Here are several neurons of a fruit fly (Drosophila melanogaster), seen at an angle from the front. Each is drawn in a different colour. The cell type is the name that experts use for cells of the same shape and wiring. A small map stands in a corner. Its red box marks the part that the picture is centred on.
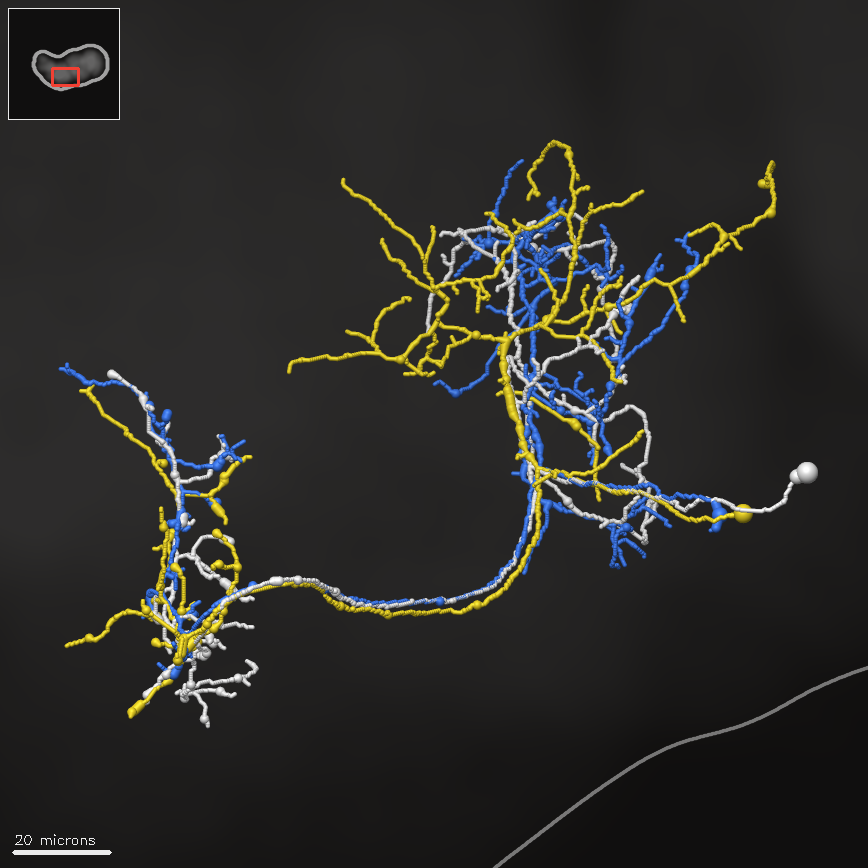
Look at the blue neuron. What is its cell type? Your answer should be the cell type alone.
IN01A083_b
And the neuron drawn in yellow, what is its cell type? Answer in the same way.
IN01A078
